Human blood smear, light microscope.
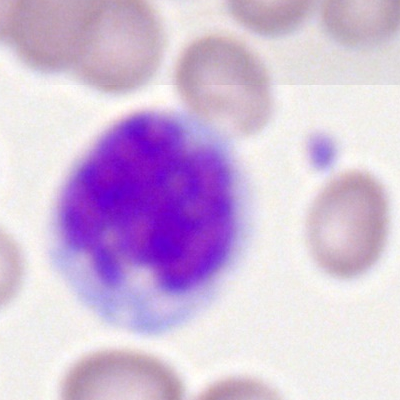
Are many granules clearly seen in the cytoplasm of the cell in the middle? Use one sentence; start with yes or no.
No, there are no visible granules in its cytoplasm.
